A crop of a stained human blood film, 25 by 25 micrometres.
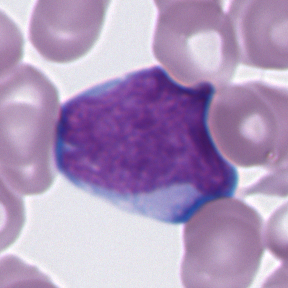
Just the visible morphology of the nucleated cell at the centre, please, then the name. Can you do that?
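Its outline is angular, with fairly straight edges meeting at corners. Its cytoplasm is pale blue and contains no vacuoles. This cell is a myeloblast.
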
